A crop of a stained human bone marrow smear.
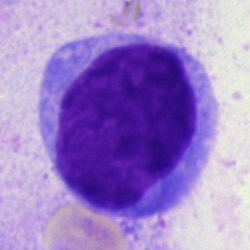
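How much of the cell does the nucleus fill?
Most of it, leaving only a narrow rim of cytoplasm.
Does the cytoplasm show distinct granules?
No.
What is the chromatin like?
Dark purple and finely mottled, not coarsely clumped.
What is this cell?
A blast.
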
